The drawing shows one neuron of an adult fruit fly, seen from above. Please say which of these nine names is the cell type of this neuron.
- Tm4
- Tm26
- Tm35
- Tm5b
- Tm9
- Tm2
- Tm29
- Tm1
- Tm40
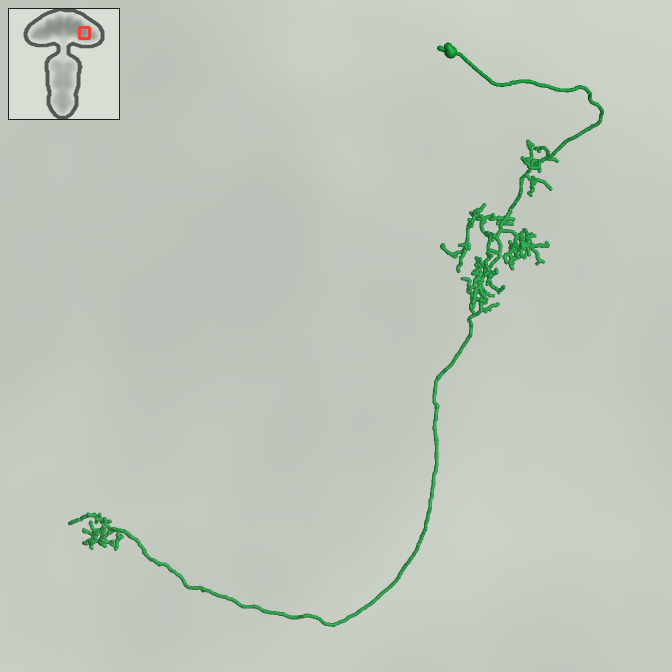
Tm29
